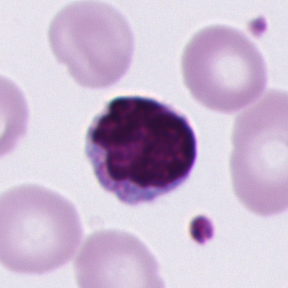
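Large granular lymphocyte in a stained smear of human peripheral blood. Its chromatin is dark purple and coarsely clumped, with no nucleoli seen in the nucleus. The cytoplasm forms a narrow rim, widest at the lower left, and contains no visible vacuoles.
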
